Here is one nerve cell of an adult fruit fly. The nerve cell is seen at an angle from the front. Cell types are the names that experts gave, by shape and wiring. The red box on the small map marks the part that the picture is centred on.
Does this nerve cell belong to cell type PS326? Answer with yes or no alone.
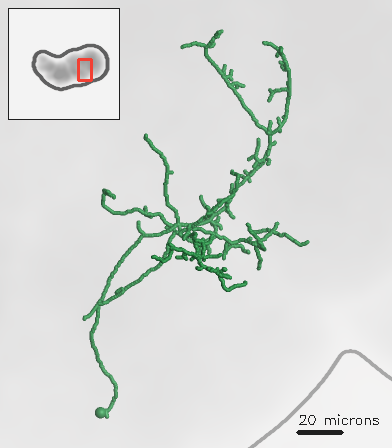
no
